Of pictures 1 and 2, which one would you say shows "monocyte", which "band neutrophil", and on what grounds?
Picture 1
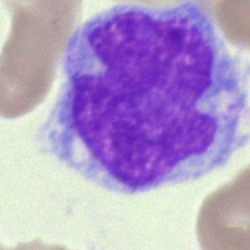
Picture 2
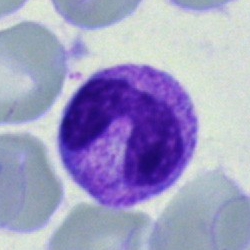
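You're looking at a monocyte in picture 1 and a band neutrophil in picture 2. Compare the outlines: the monocyte's edge is irregular and ragged, while the band neutrophil's outline is round and smooth. Both nuclei are notched, the monocyte's deeply on its upper left side, the band neutrophil's with the notch opening toward the bottom of the cell. In the monocyte the nucleus fills most of the cell. Now the chromatin: in the monocyte it is purple and mottled, with scattered paler spots, whereas in the band neutrophil it stains dark purple and looks clumped.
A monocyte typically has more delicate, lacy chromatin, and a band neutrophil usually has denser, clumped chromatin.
The monocyte's cytoplasm is pale blue and shows no distinct granules.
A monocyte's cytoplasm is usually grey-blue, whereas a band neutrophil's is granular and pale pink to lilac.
In the band neutrophil no nucleoli are visible, and a small purple fragment lies just outside the upper left edge of the cell.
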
